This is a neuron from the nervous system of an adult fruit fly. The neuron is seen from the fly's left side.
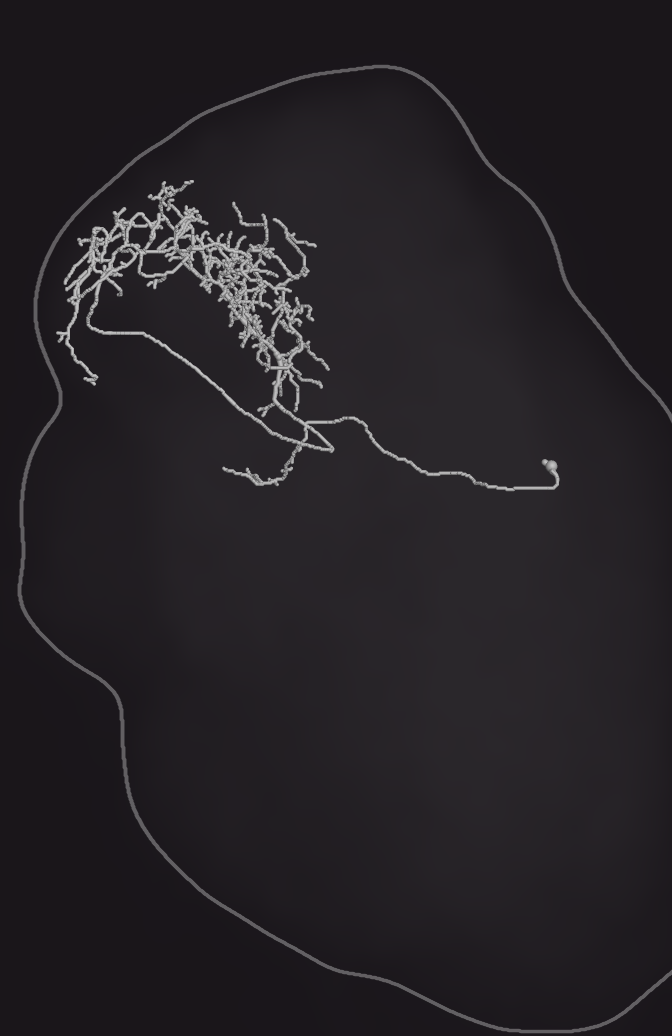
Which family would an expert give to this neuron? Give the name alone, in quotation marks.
"hemilineage VLPl&p1_posterior"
